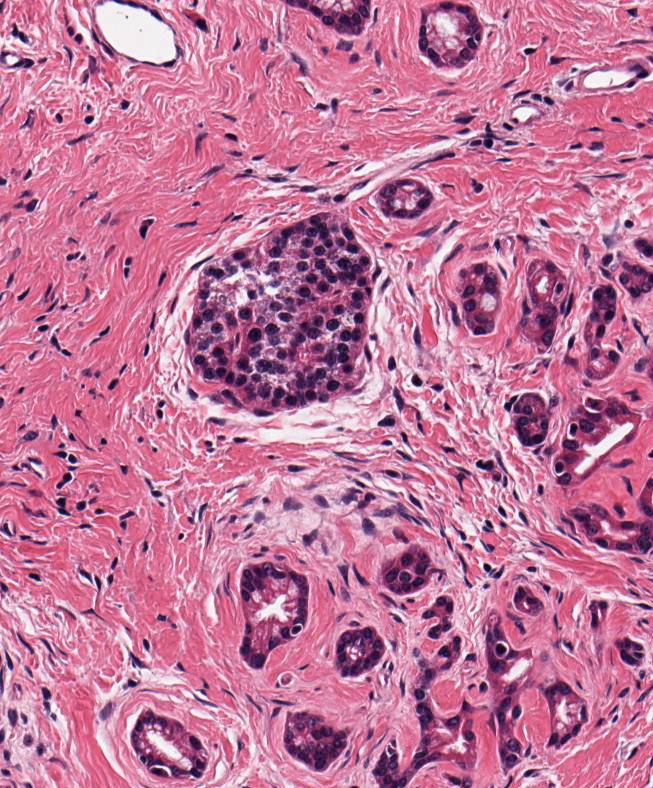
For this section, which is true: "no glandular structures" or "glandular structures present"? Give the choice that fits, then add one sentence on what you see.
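Glandular structures present. Small tubules with central lumens are clustered in the lower half and along the right side of the field.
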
